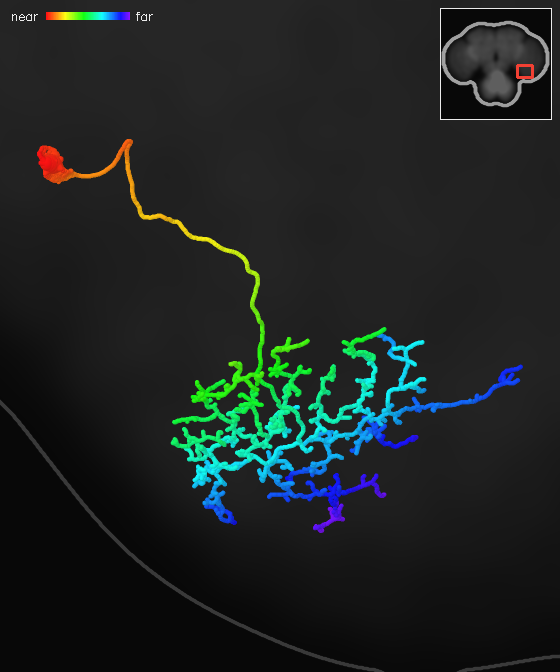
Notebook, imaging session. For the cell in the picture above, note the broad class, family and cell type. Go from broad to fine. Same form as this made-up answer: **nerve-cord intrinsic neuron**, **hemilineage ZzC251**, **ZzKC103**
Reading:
**optic-lobe intrinsic neuron**, **Cm**, **Cm11a**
